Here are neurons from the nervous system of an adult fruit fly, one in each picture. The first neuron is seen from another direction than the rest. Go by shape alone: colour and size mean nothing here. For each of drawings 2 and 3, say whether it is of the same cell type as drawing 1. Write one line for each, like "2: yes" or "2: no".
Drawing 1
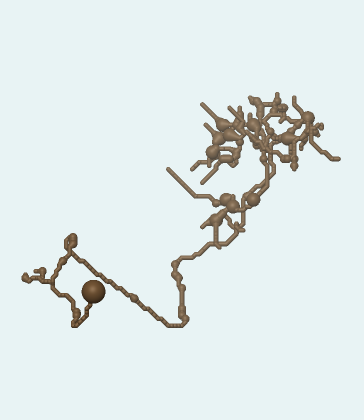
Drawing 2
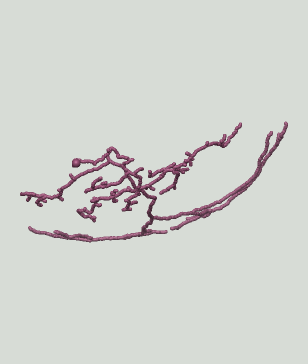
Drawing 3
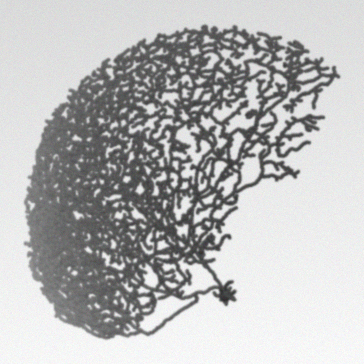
2: no
3: no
